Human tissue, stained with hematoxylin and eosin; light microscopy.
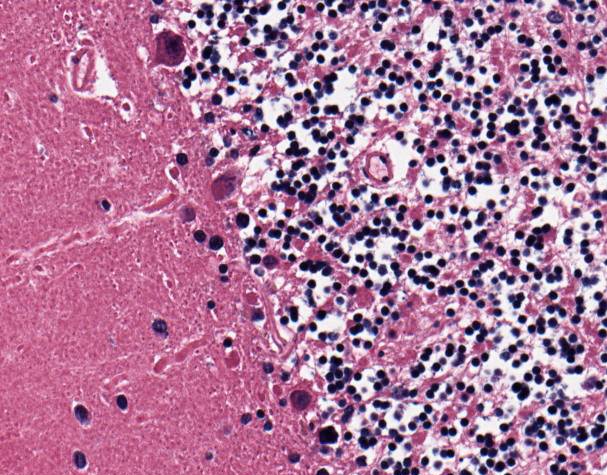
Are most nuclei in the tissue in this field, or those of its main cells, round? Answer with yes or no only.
Yes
